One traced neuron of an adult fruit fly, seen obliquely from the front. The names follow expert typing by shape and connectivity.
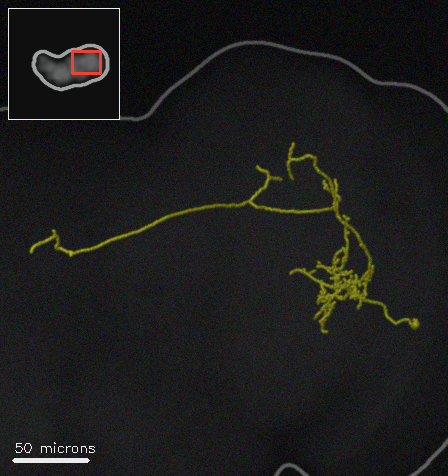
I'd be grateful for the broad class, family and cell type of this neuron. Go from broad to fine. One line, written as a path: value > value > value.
central-brain intrinsic neuron > hemilineage VLPl&p2_lateral > CB4116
